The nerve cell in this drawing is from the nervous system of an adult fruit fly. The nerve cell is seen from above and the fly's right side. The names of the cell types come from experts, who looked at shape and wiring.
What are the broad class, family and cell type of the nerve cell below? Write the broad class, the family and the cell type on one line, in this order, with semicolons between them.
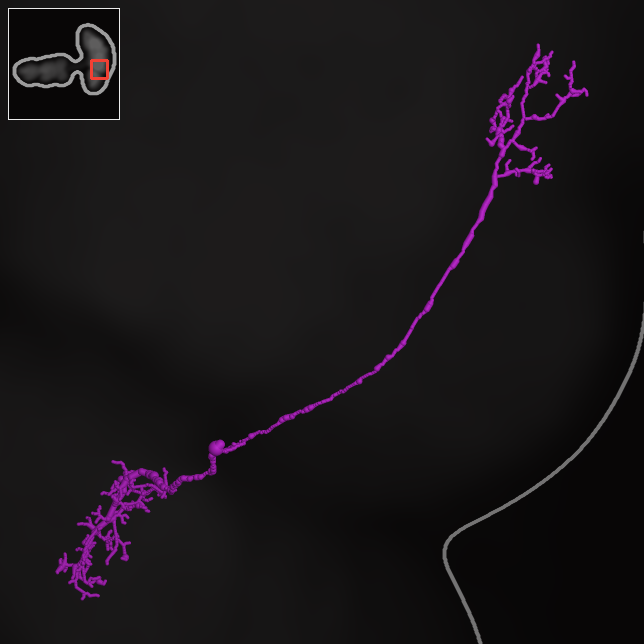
visual projection neuron; hemilineage VPNd2; LC10d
